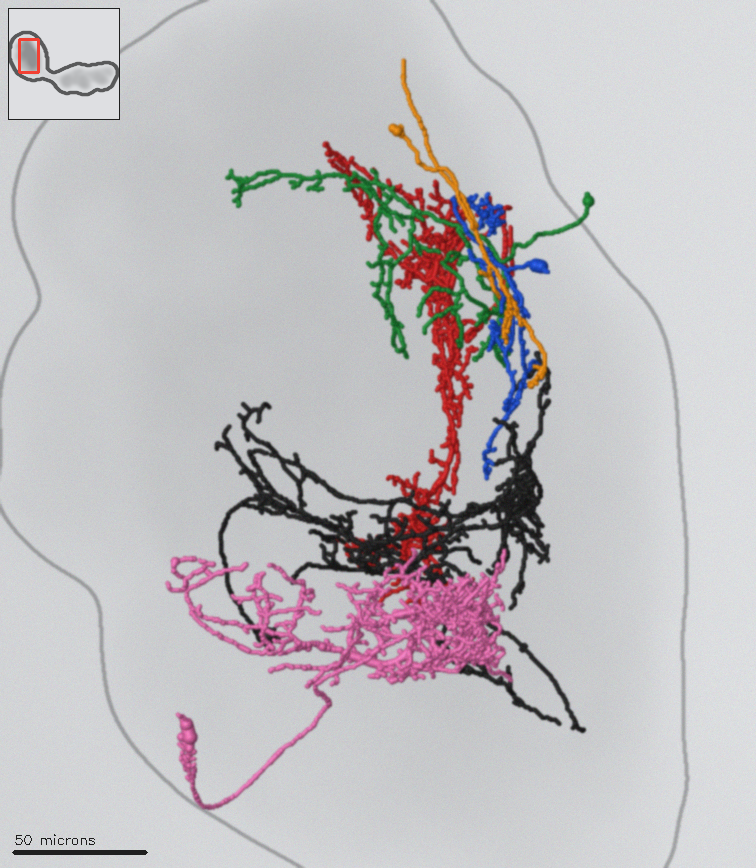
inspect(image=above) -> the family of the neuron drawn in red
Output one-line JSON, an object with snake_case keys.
{"family": "WEDPN"}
